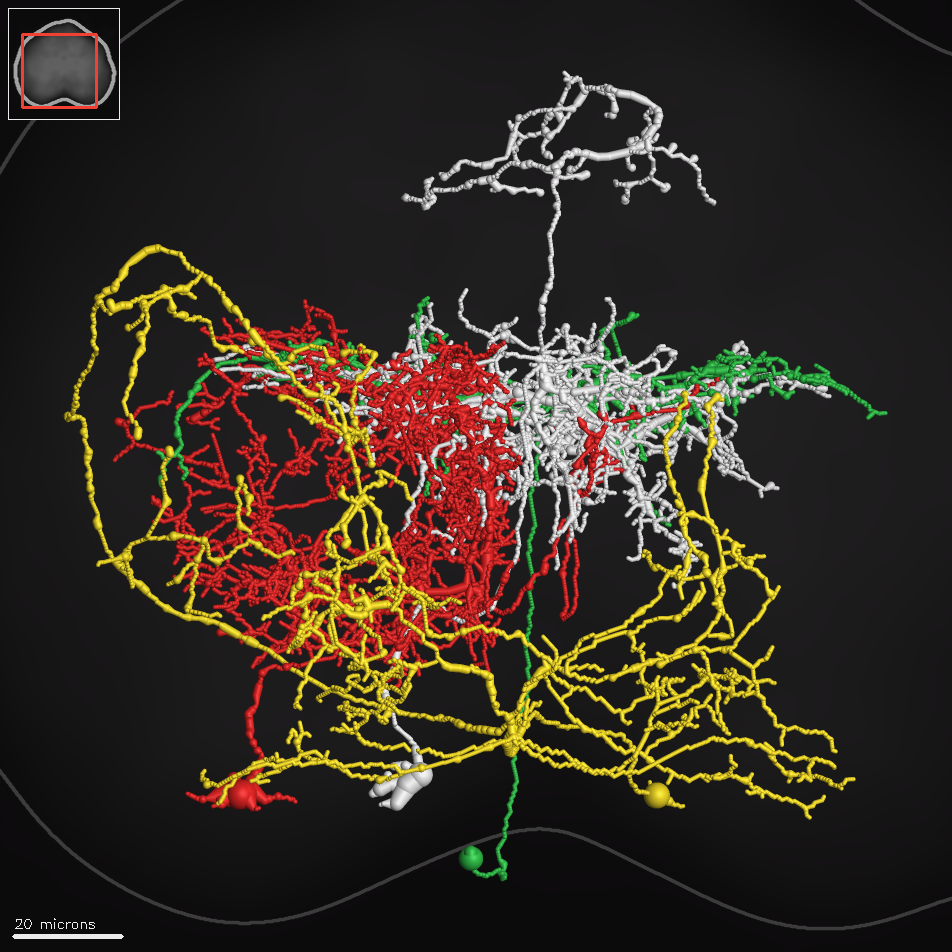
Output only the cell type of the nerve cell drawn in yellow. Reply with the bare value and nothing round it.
INXXX135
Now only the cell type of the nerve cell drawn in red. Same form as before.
IN06B021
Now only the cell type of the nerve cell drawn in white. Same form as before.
IN12B015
